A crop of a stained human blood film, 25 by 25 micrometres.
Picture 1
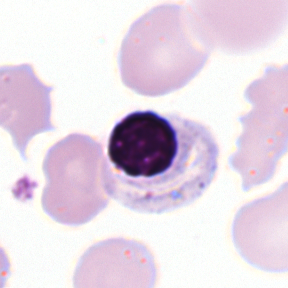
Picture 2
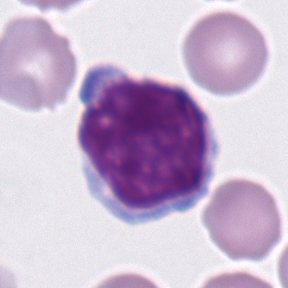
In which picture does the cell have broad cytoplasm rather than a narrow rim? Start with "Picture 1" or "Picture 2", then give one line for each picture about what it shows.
Picture 1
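Picture 1: The cytoplasm forms a broad rim on the right and lower sides and is thinnest at the upper left.
Picture 2: The cytoplasm forms a narrow pale blue rim around the nucleus.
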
